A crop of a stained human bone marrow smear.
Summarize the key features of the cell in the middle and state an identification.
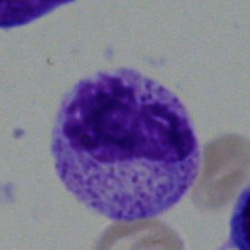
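Look first at the outline: it is round and smooth. The nucleus sits up in the upper part of the cell, leaving most of the cytoplasm below it. Its chromatin stains dark purple and looks clumped. Around it, the cytoplasm is a pale lilac. This cell is a metamyelocyte.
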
